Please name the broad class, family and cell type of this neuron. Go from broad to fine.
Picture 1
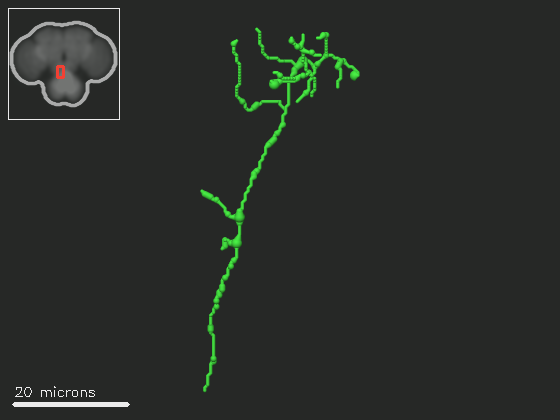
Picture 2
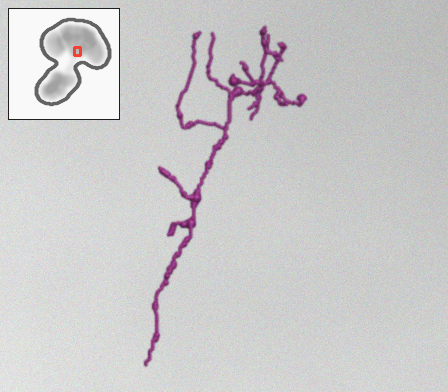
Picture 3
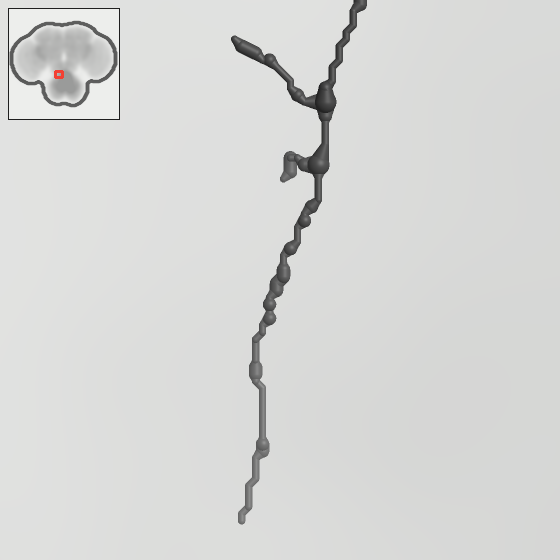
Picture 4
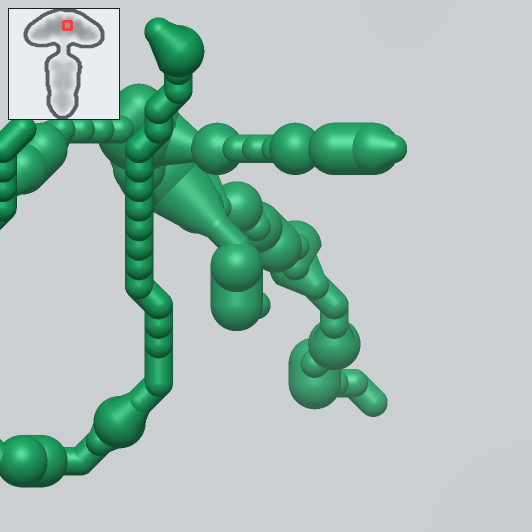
sensory neuron entering the brain; class gustatory; LB3a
